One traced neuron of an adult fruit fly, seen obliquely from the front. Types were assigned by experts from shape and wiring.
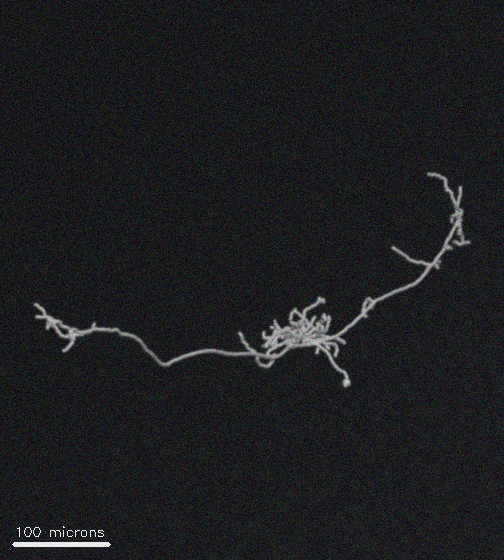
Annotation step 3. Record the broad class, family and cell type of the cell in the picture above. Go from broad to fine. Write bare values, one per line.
ascending neuron
hemilineage 05B
AN05B081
